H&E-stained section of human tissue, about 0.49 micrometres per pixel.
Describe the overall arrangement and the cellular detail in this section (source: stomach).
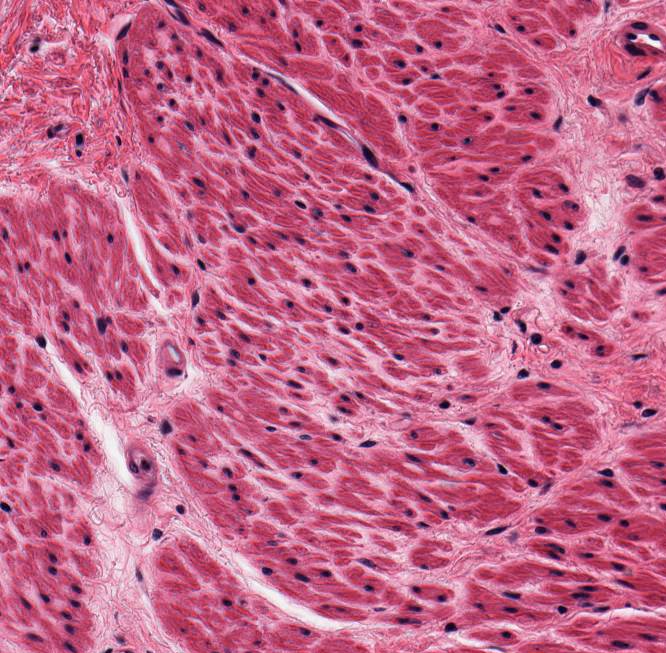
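The nuclei are small, dark purple and oval to elongated, each lying singly in the centre of its cell. Cytoplasm is deep pink and evenly stained, without visible cross-striations. Just left of the field's centre, a connective tissue septum contains two small round vessels. The upper left corner holds looser, wavy pink collagen fibres with few cells.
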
